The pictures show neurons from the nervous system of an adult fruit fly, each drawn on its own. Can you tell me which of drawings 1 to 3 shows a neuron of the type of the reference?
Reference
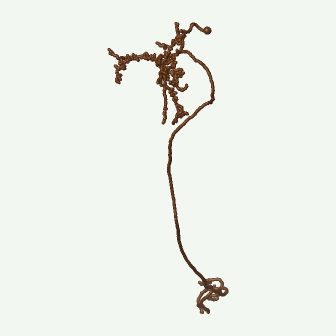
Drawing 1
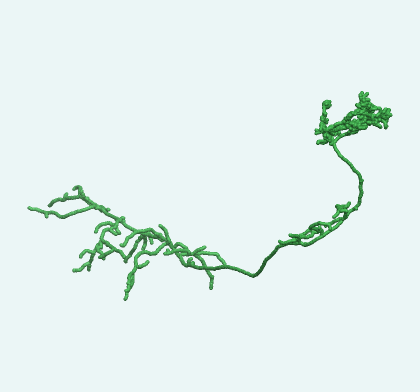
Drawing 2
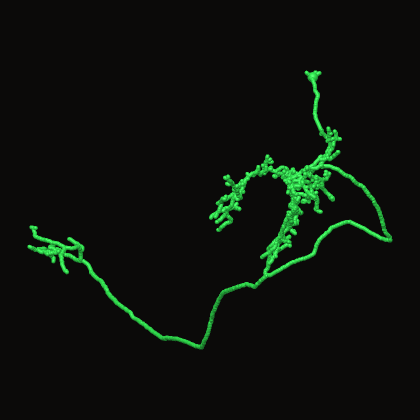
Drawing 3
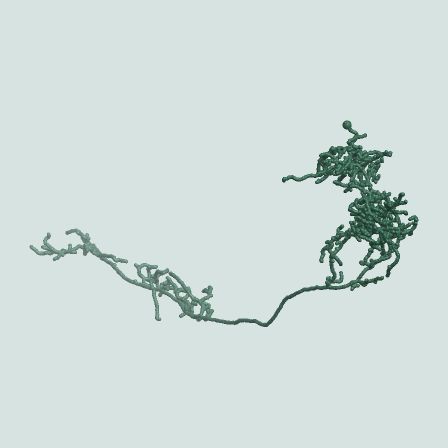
2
